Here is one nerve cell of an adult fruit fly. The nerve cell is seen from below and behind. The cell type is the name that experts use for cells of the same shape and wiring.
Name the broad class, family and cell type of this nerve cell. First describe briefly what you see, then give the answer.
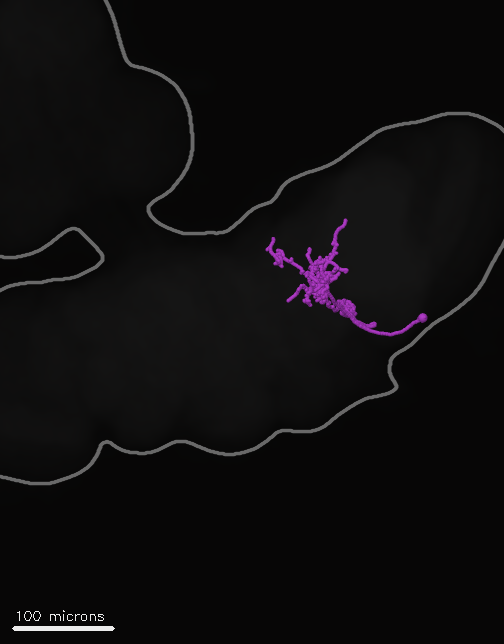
The cell body can be seen on the right of the picture. From left to right in the picture it spans about 160 microns. This is a central-brain intrinsic neuron. The family is hemilineage LALa1_posterior. Its cell type is CB1202.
